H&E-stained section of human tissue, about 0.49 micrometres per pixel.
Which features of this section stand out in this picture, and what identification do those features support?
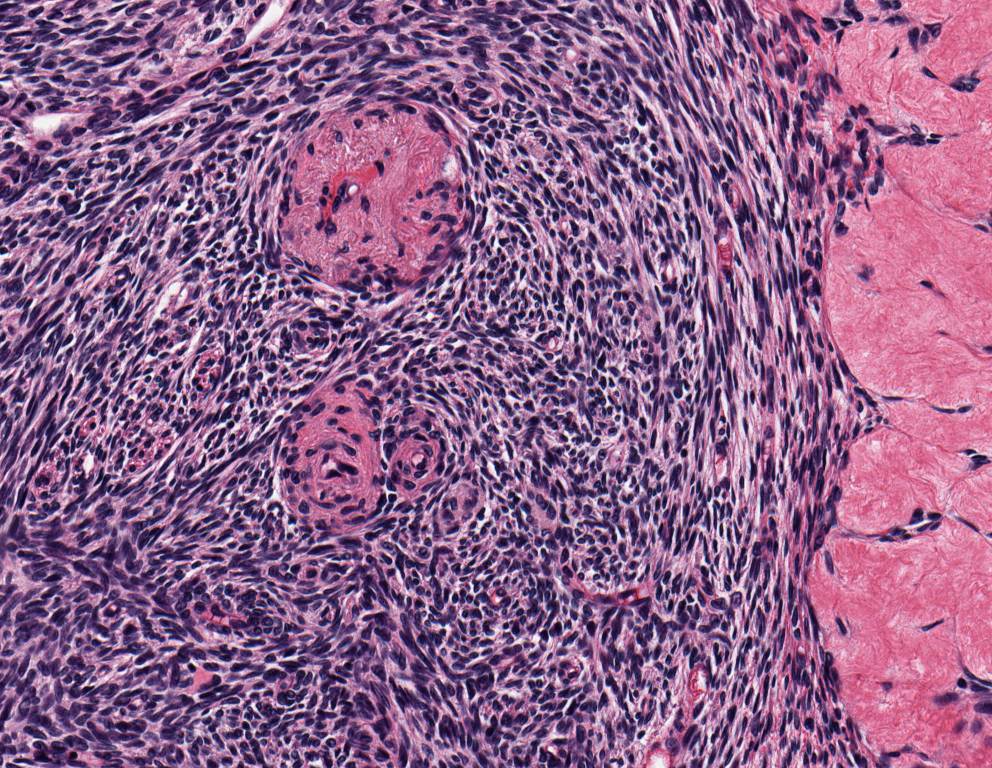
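First, cell density: oval to spindle cells, tightly packed, occupy the left three-quarters of the field. Second, nuclei: dark, oval to elongated, with scant cytoplasm. Third, arrangement beside the pink tissue on the right: cells drawn out in streams running roughly top to bottom. Fourth, upper centre: one rounded pink nodule with scattered nuclei, ringed by concentrically arranged cells. The section is ovary.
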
